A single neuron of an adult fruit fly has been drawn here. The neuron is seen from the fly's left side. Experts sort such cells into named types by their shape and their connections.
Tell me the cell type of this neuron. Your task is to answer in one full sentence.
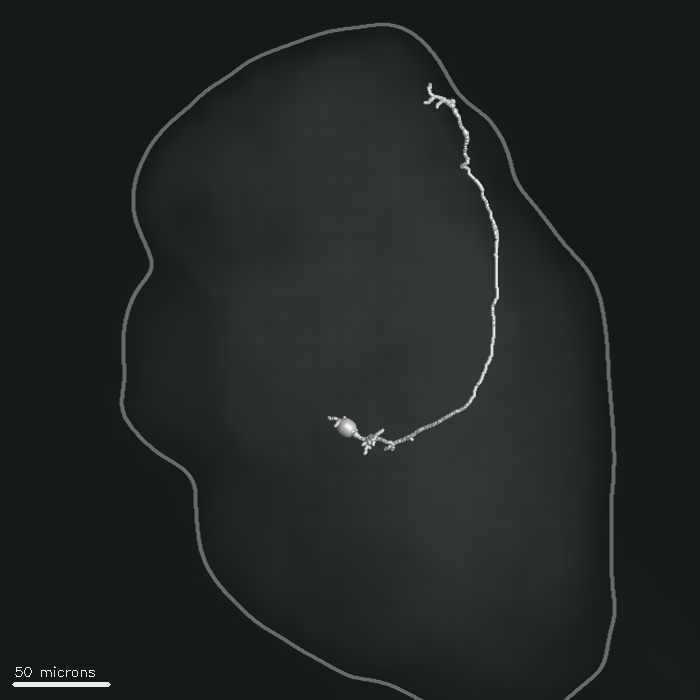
The cell type for the neuron is s-LNv.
